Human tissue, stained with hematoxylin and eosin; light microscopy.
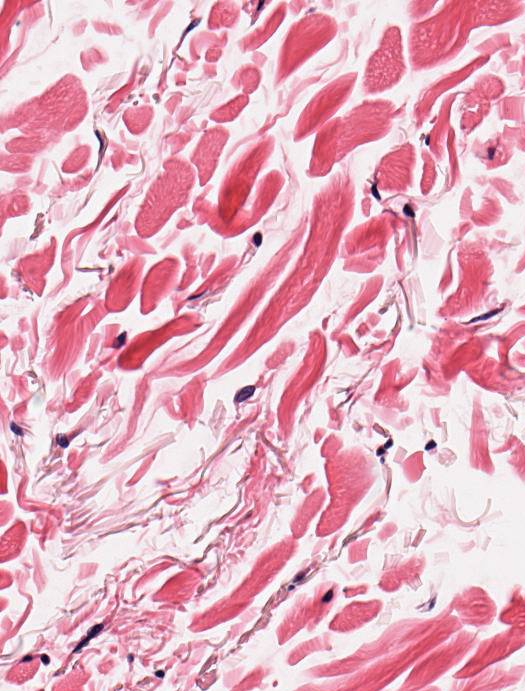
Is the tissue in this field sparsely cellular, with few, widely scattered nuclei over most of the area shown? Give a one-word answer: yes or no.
Yes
